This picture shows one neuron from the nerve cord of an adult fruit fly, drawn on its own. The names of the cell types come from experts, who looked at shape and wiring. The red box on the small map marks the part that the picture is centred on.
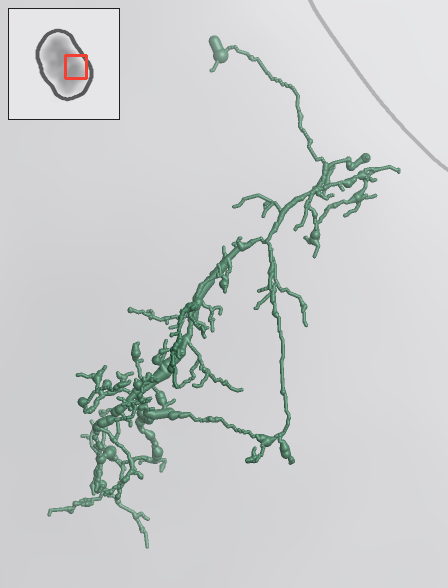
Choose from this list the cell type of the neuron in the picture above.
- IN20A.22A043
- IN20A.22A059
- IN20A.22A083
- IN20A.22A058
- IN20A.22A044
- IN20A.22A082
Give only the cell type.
IN20A.22A082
